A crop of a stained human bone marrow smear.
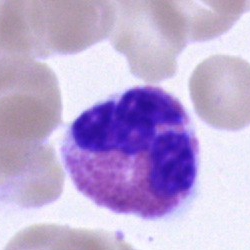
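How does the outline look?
Roughly round and smooth.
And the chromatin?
Dense and dark purple, with no nucleoli showing.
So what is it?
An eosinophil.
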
